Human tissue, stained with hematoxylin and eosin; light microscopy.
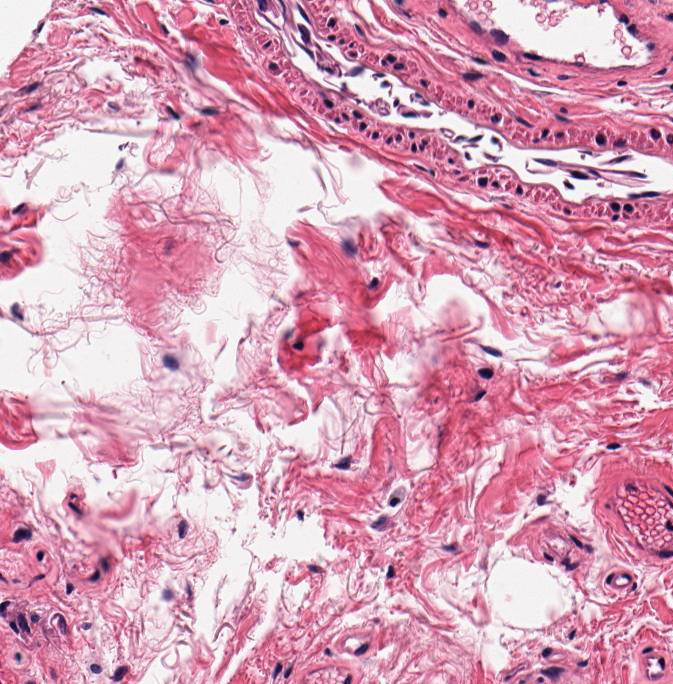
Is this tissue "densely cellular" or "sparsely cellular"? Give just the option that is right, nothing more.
Sparsely cellular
